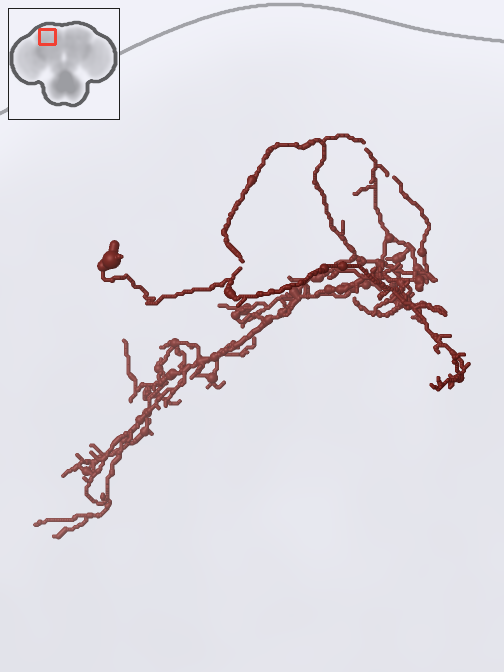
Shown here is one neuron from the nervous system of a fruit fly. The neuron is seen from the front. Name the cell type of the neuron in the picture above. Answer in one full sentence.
It is the cell type LHAD3g1 to which this neuron belongs.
